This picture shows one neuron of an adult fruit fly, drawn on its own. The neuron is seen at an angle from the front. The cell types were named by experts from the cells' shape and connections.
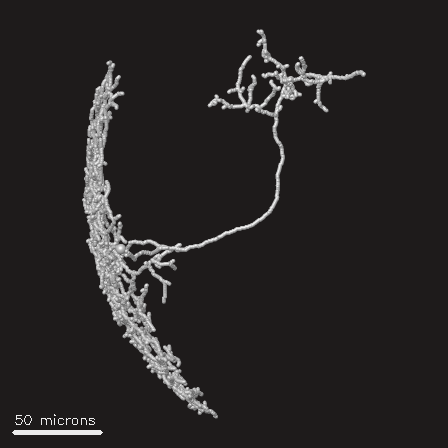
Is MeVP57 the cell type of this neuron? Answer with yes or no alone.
no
